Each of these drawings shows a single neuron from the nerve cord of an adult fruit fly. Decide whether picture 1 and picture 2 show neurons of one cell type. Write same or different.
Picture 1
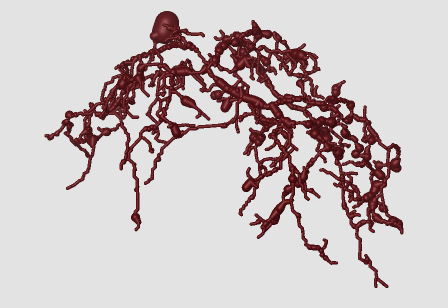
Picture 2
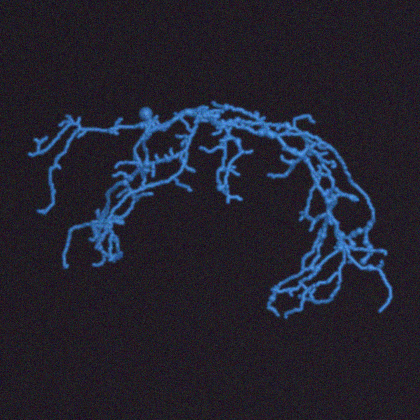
same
